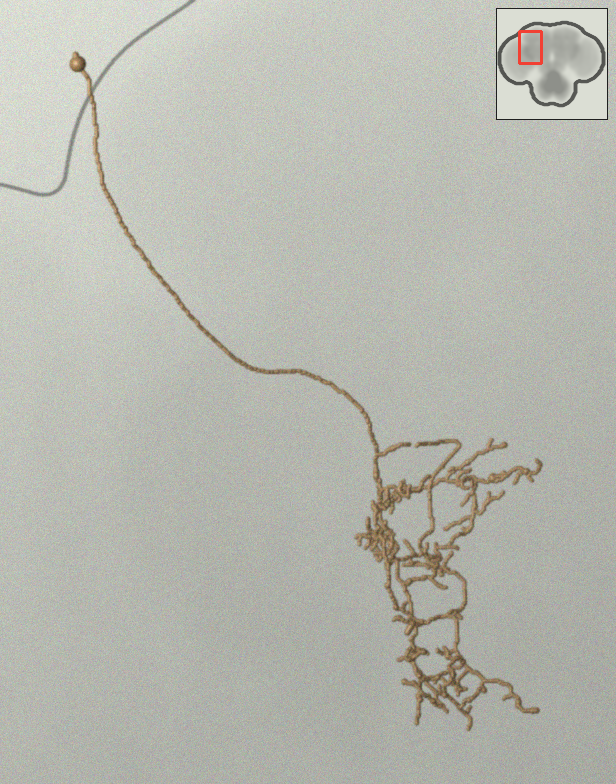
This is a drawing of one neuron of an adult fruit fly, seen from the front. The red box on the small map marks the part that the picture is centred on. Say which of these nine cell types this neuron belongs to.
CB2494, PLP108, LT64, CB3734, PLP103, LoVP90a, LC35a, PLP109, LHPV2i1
PLP103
